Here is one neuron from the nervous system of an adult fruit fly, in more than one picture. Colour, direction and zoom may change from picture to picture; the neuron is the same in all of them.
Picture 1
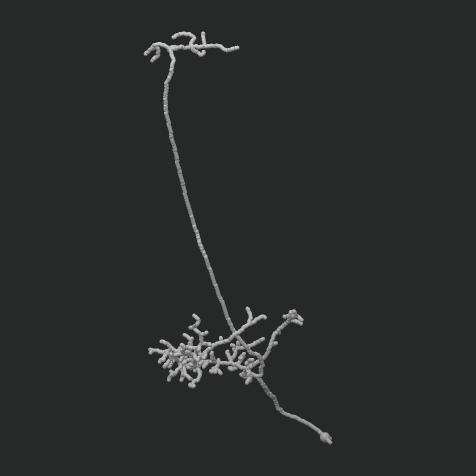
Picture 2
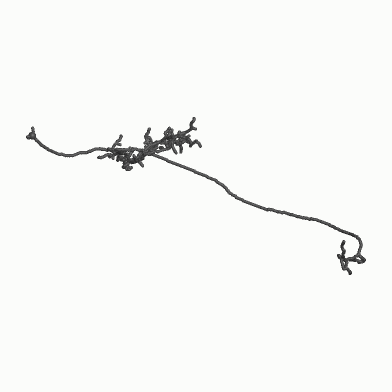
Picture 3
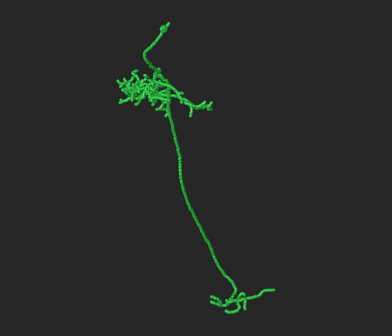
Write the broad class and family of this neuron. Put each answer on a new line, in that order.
central-brain intrinsic neuron
hemilineage VLPl2_posterior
